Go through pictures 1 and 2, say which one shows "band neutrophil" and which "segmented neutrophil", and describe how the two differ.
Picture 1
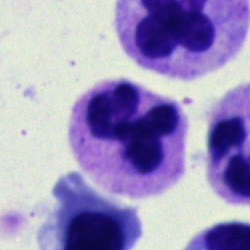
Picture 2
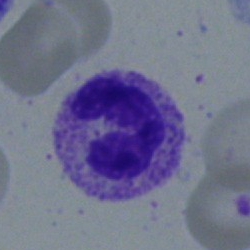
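Picture 1 shows the segmented neutrophil, and picture 2 shows the band neutrophil.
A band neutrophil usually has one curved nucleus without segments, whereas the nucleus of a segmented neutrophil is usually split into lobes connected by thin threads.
In picture 2 the nucleus is a curved band bent into a C that opens toward the left, as is usual for a band neutrophil. Both cells have a round outline and dark purple, densely clumped chromatin. In picture 1 the outline is also smooth, and the plentiful, pale pinkish-lilac cytoplasm holds fine, faint granules. In picture 2, fine purple granules are scattered throughout the cytoplasm.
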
